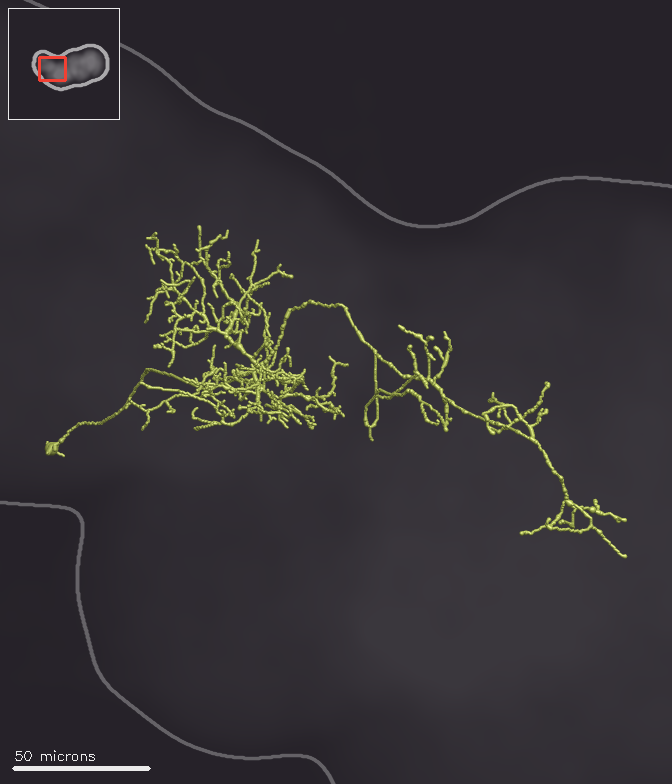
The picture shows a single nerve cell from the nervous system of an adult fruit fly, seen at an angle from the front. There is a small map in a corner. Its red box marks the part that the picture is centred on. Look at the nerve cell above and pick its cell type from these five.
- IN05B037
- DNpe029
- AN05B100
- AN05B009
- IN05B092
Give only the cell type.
IN05B037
